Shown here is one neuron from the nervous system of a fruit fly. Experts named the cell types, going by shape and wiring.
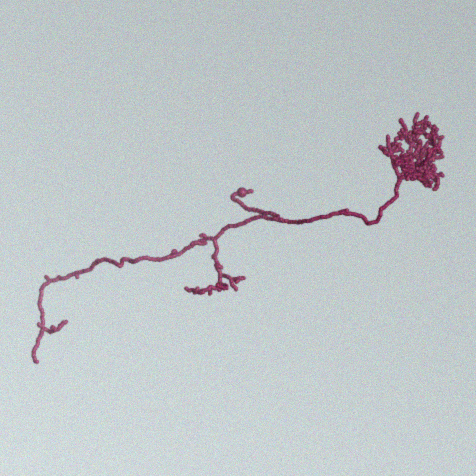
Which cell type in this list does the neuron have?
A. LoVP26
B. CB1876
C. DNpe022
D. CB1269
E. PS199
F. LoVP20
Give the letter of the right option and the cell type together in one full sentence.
The cell type of the neuron is given by option A, LoVP26.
